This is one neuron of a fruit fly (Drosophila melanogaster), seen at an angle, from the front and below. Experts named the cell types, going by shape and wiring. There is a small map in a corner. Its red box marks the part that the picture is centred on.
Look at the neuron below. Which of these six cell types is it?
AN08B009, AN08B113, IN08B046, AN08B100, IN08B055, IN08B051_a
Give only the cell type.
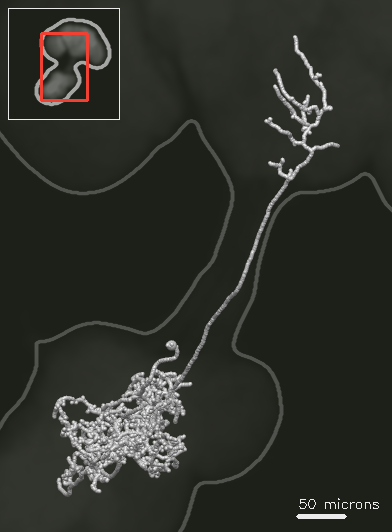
AN08B009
